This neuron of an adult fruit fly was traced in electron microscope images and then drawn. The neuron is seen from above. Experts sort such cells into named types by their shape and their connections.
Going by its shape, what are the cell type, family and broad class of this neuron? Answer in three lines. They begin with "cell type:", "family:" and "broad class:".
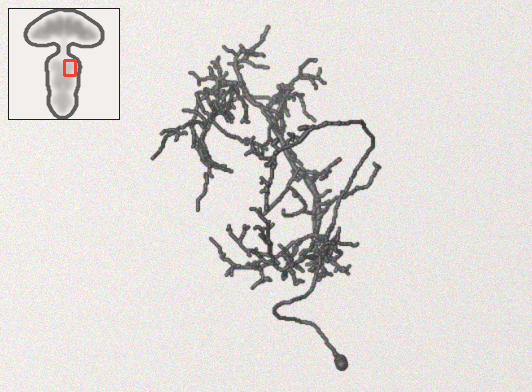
cell type: IN03A075
family: hemilineage 03A
broad class: nerve-cord intrinsic neuron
